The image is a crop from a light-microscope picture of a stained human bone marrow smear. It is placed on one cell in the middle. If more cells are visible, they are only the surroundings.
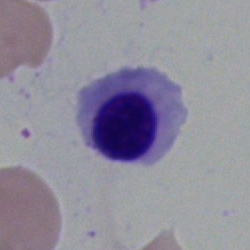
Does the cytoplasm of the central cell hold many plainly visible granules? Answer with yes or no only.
No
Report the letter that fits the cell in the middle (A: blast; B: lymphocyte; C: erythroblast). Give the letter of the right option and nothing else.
C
